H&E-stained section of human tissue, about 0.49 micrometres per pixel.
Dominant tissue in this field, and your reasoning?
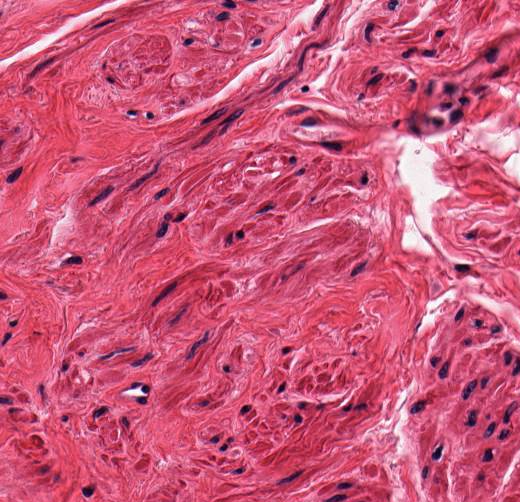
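The answer is fibromuscular stroma. Spindle-shaped cells form interlacing bundles running in different directions, and the material between nuclei is strongly eosinophilic, pink and fibrillar.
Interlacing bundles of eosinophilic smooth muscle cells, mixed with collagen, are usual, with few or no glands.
Neither epithelium nor glands appear, and fat cells are absent.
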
